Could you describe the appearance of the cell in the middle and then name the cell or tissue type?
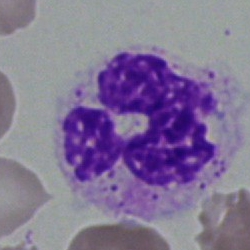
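The nucleus is divided into three lobes, grouped around a small pale gap near the centre of the cell. Its chromatin is dark purple and coarsely clumped, with small pale spaces between the clumps. The granules in the cytoplasm are fine. The cell is a segmented neutrophil.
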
